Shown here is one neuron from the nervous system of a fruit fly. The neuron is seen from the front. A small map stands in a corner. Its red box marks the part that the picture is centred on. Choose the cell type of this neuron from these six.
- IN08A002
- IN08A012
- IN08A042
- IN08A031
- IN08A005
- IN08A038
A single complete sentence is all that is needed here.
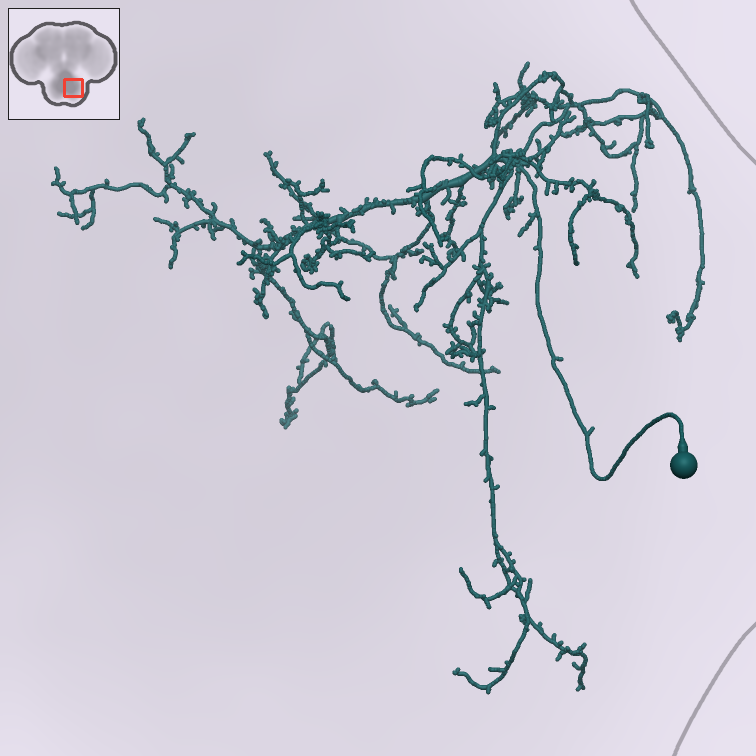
This neuron is classified under the cell type IN08A038.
